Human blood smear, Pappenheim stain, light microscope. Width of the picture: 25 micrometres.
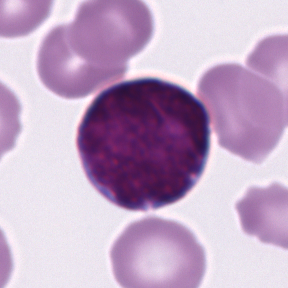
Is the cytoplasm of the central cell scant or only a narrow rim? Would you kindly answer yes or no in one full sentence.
Yes, in this cell the cytoplasm is scant.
